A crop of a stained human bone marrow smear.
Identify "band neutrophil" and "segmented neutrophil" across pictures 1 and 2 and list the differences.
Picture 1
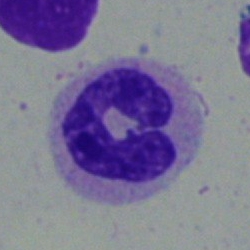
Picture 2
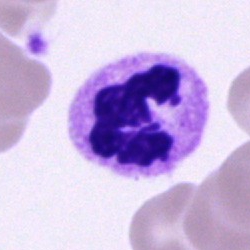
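Picture 1 is a band neutrophil; picture 2 is a segmented neutrophil. In the band neutrophil the nucleus forms a thick curved band, bent into a C around a pale central hole, with the gap opening toward the right side of the cell.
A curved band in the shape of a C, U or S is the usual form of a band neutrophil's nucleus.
In the segmented neutrophil the chromatin is dense, dark purple and clumped.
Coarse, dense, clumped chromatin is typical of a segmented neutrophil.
The two cells share a round, smooth outline, and neither nucleus shows nucleoli. No other cell touches either one: parts of other dark purple nuclei lie at the top-left corner and right edge of picture 1, and pale red cells lie near the edges of picture 2.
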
